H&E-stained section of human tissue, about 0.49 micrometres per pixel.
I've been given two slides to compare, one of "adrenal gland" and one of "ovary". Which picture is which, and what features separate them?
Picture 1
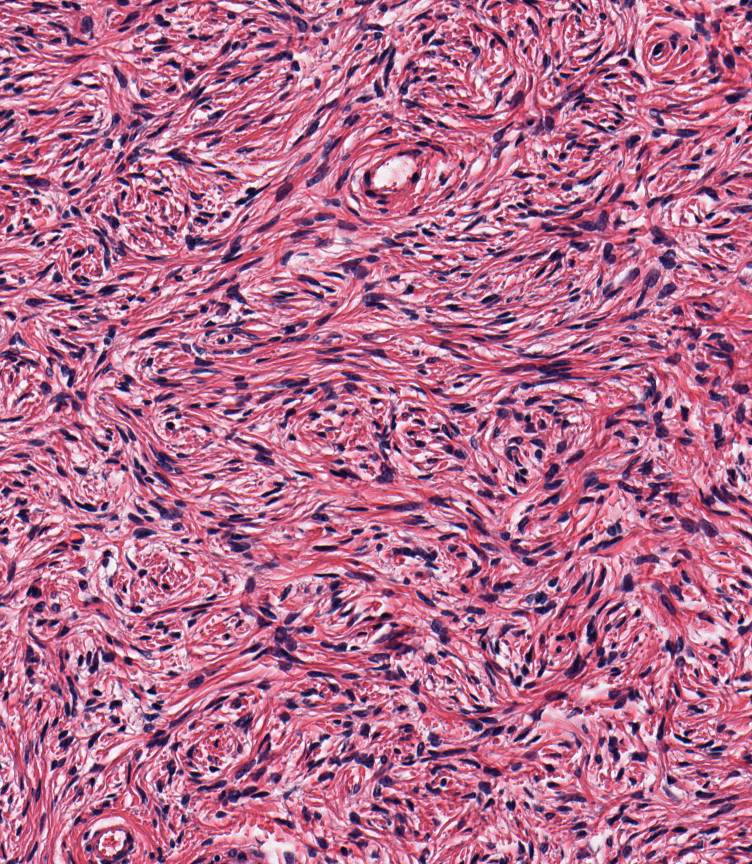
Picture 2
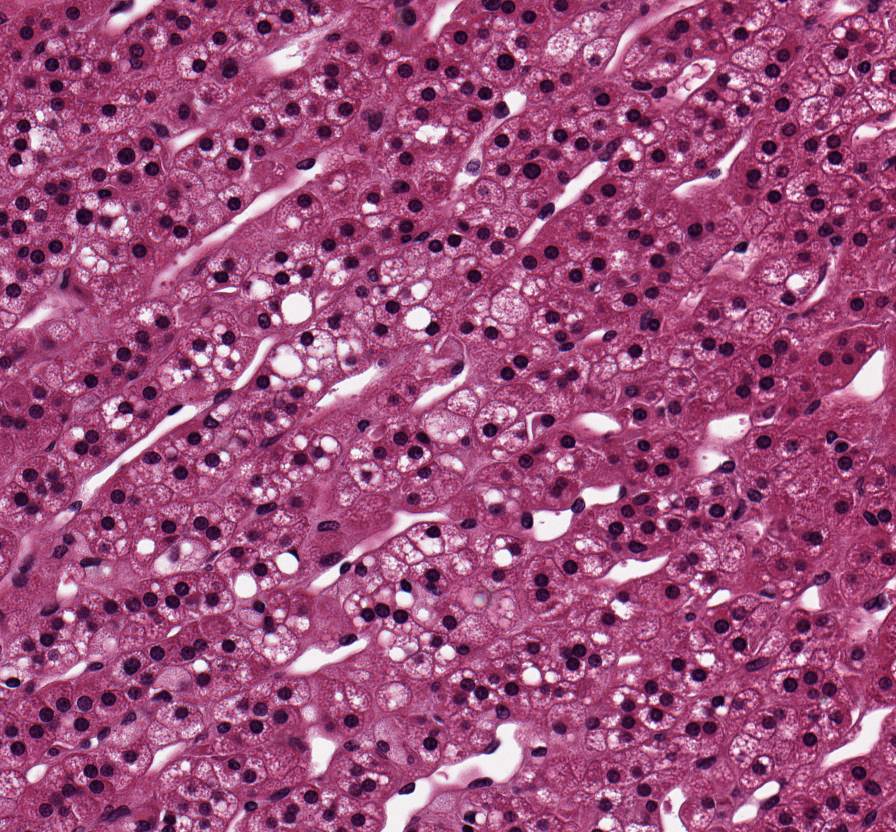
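Let's take them in turn: picture 1 is ovary, picture 2 adrenal gland. See how the ovary is filled with spindle cells in short interlacing fascicles and small whorls, while the adrenal cells are polygonal and lie in cords.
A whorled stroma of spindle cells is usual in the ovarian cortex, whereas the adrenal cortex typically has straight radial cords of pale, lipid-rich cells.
Notice the borders, too: ovarian cells have scant pale pink cytoplasm with indistinct borders blending into the surrounding fibres, but adrenal cells have distinct borders, and many are foamy with numerous small clear vacuoles. The ovarian nuclei are slender, elongated and dark, with tapered or wavy ends and little size variation; each adrenal nucleus is small, round, dark and near the cell centre. Finally, flattened, elongated nuclei line the slit-like spaces between the adrenal cords, and near the top centre of the ovary a small vessel is wrapped by spindle cells and collagen in concentric rings.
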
